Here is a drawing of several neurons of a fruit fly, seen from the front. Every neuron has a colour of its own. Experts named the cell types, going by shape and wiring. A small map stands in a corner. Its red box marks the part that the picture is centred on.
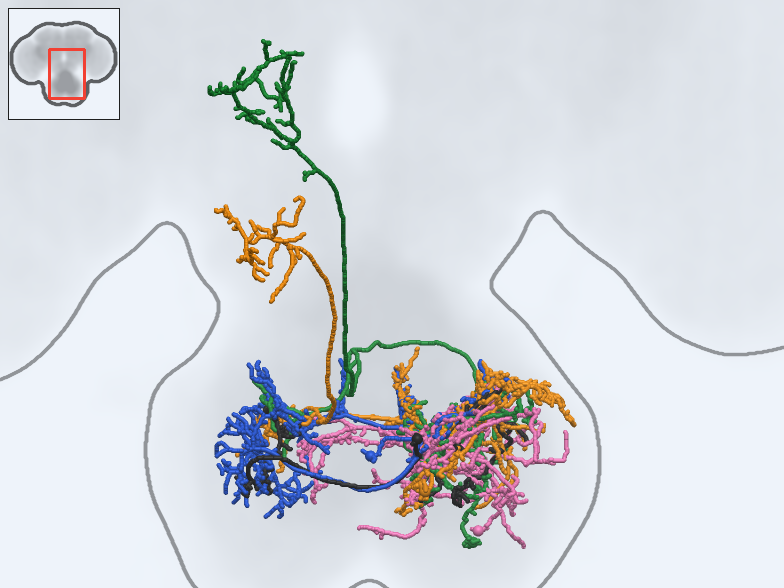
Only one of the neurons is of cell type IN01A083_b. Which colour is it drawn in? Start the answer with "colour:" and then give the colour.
colour: black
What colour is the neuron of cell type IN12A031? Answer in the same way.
colour: pink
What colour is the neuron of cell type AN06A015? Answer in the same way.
colour: green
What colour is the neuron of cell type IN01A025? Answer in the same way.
colour: blue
